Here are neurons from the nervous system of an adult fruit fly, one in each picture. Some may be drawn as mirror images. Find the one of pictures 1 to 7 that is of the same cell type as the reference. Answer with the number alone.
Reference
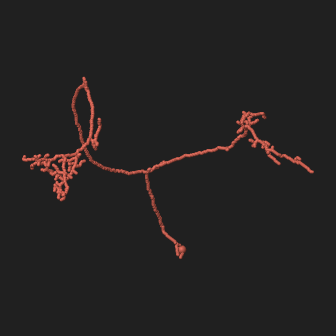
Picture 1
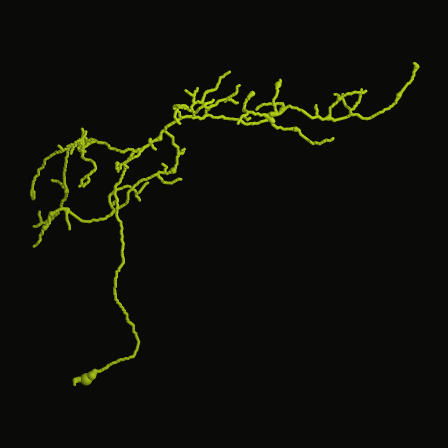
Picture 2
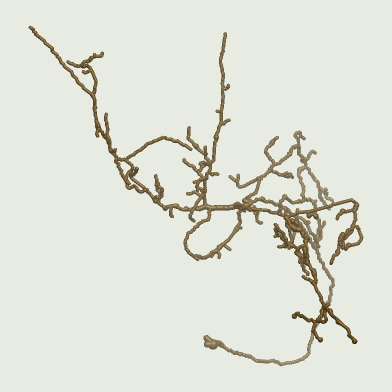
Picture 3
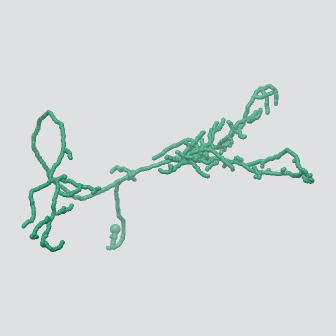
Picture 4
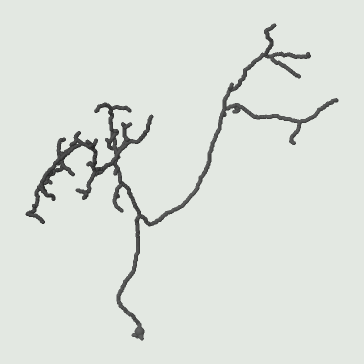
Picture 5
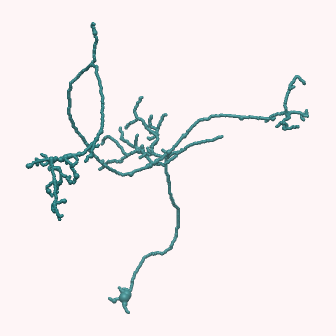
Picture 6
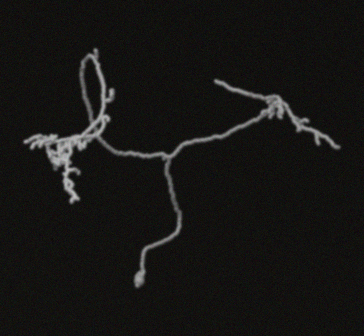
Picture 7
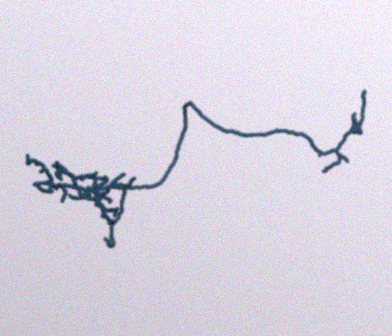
6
